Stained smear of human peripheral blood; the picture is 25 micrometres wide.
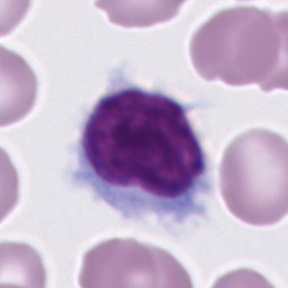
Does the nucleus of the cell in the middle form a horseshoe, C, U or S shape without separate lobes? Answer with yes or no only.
No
